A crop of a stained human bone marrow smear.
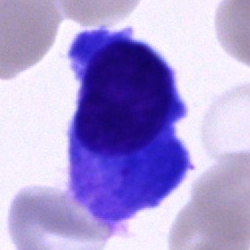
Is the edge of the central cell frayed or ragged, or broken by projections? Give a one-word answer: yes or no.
Yes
